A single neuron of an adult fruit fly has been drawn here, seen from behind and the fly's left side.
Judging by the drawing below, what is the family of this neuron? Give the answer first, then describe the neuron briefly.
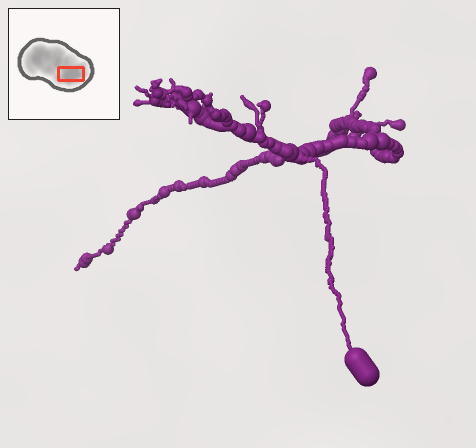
The family is hemilineage 08B. This is a nerve-cord intrinsic neuron. The cell body can be seen at the lower right of the picture. In this view it is about as wide as it is tall.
